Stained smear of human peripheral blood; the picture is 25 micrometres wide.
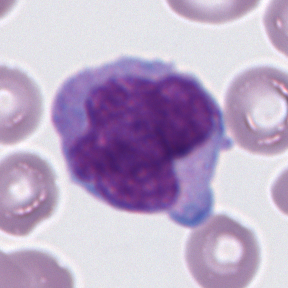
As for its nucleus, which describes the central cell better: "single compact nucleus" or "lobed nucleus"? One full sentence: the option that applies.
Into two or more lobes the nucleus of this cell is divided.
